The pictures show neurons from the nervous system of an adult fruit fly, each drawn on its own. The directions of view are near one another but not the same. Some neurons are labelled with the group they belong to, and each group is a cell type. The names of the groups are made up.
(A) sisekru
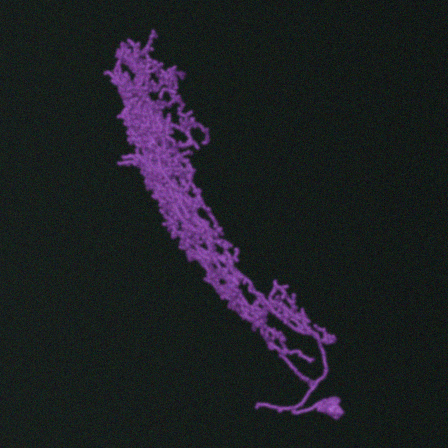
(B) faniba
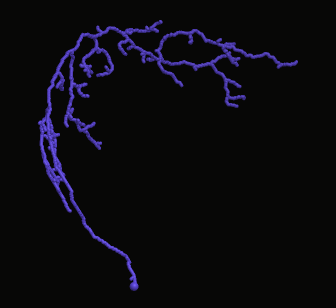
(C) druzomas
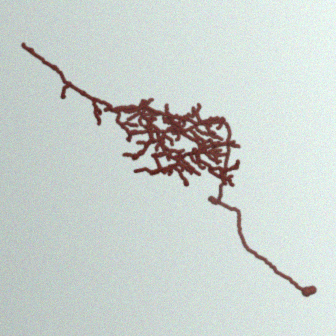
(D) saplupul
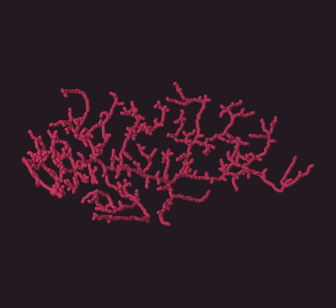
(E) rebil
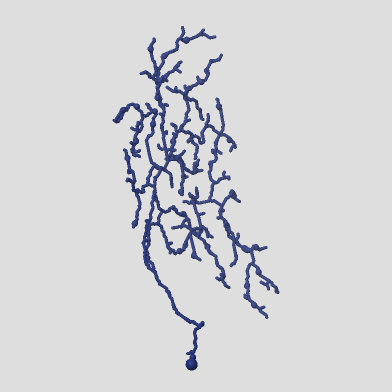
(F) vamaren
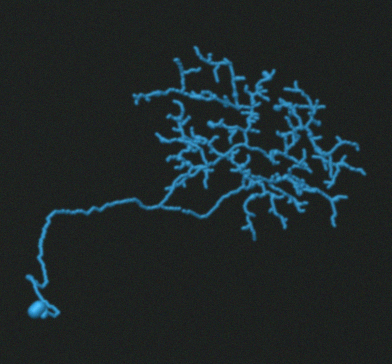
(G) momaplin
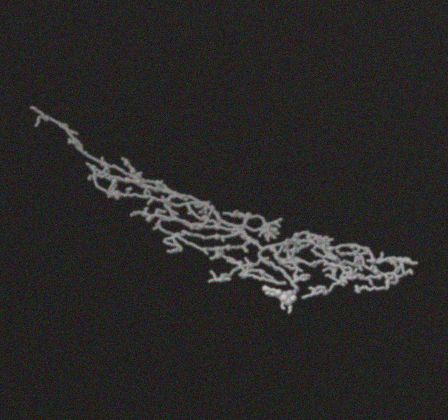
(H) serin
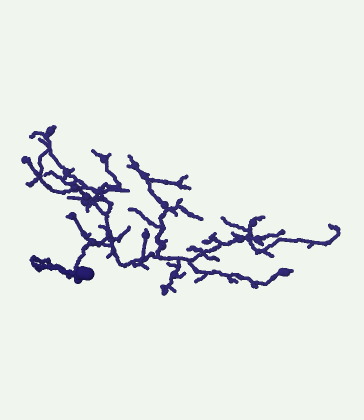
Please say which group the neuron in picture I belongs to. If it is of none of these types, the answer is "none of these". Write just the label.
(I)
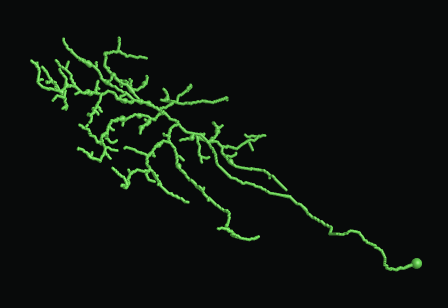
none of these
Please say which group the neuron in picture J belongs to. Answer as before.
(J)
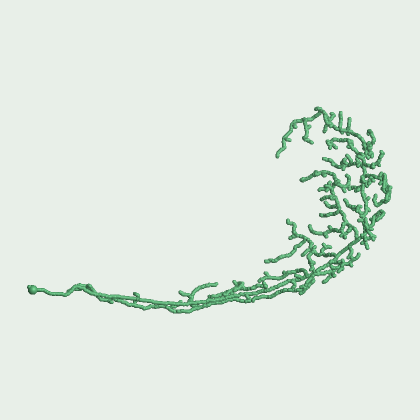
faniba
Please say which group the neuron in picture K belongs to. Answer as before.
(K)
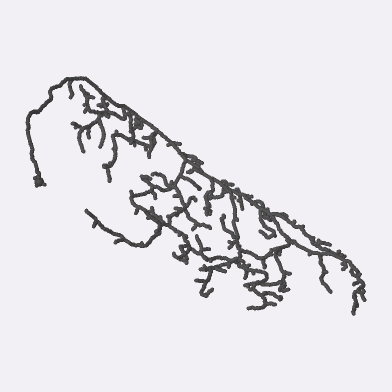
none of these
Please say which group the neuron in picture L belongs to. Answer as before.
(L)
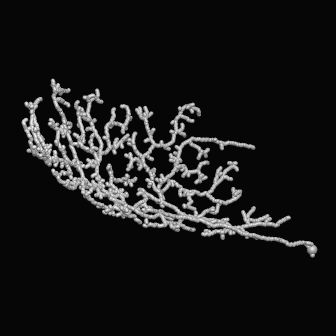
momaplin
